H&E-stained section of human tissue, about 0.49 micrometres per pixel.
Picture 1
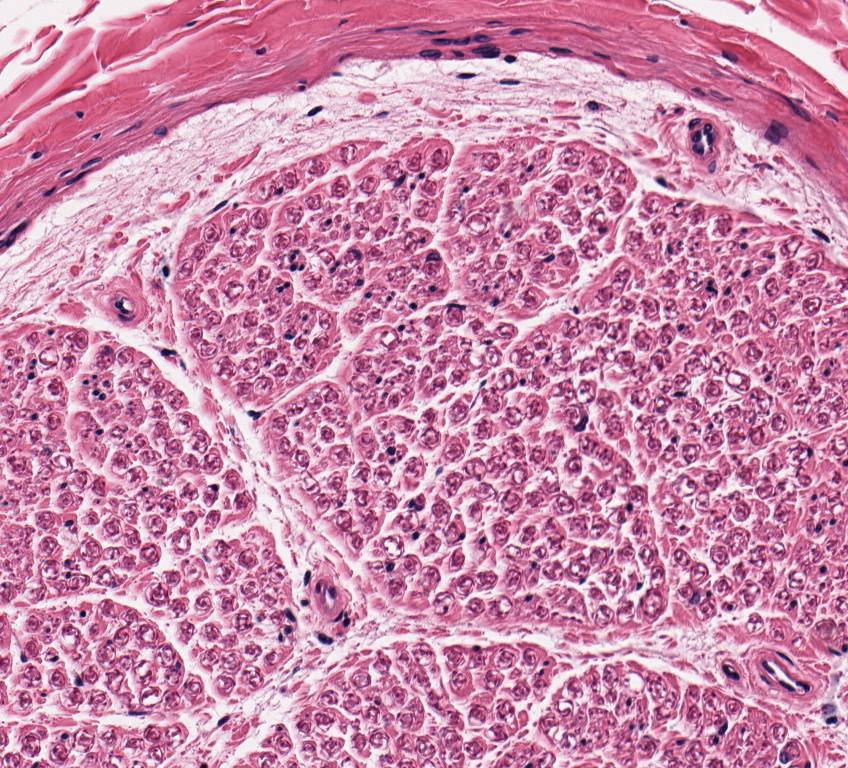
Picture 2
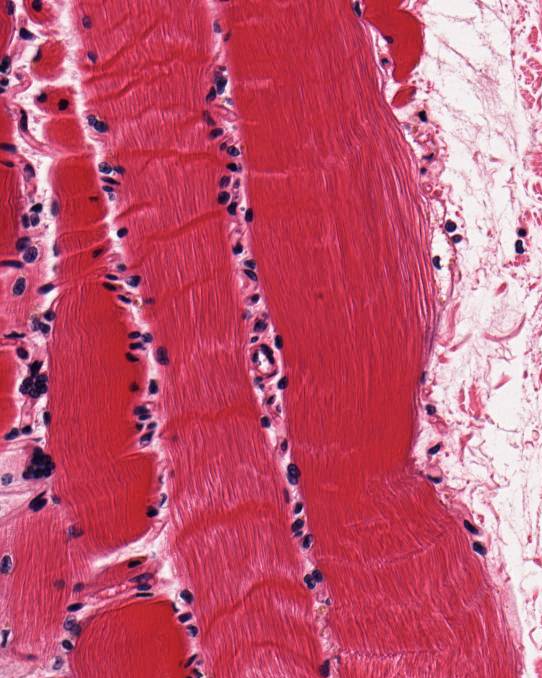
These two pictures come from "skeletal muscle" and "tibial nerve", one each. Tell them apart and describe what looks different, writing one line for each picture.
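The field in picture 1 comes from the tibial nerve. The field is filled by several rounded bundles of nerve fibres cut in cross section and separated by thin connective tissue partitions.
The field in picture 2 comes from the skeletal muscle. Long, unbranched muscle fibres lie side by side and run from top to bottom of the field.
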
